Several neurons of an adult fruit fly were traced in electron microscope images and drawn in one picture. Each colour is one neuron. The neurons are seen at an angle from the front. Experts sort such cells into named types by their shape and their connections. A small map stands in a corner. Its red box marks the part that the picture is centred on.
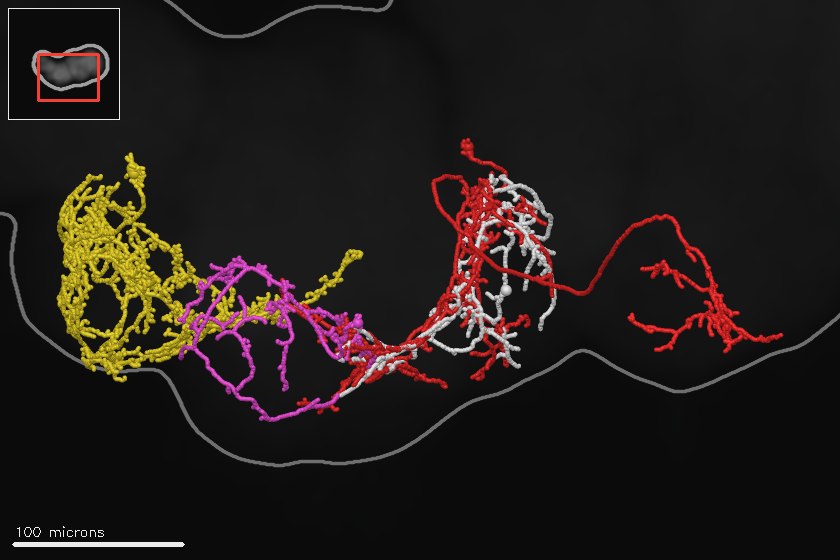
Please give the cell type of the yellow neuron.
IN17A016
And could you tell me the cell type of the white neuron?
IN16B055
